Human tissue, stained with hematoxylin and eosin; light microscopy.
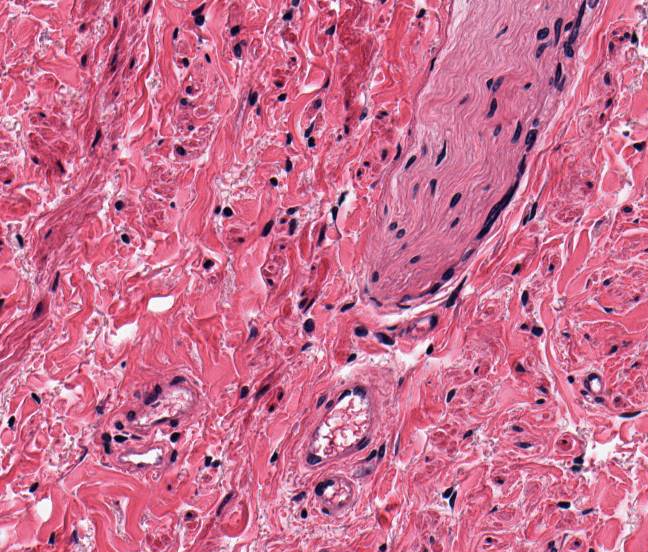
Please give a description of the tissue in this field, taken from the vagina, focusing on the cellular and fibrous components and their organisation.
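The whole field consists of dense pink collagenous stroma, and no epithelium is present. Some of the collagen bundles are separated by small clear clefts. In the upper right, a pale pink, finely fibrillar bundle containing wavy spindle nuclei runs diagonally from the top edge toward the centre. No fat cells are seen anywhere in the field.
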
